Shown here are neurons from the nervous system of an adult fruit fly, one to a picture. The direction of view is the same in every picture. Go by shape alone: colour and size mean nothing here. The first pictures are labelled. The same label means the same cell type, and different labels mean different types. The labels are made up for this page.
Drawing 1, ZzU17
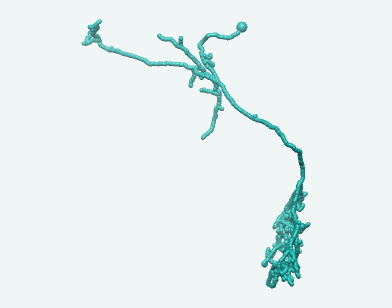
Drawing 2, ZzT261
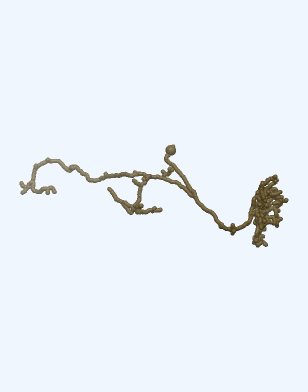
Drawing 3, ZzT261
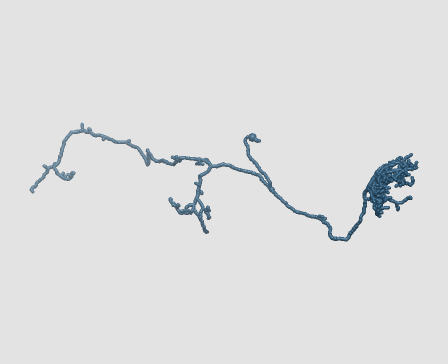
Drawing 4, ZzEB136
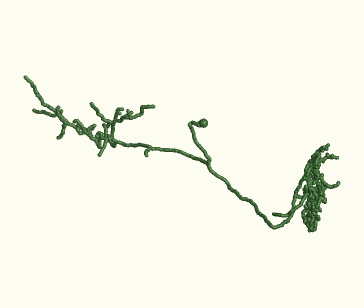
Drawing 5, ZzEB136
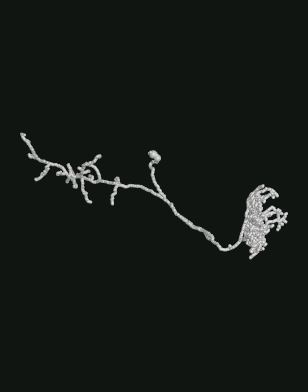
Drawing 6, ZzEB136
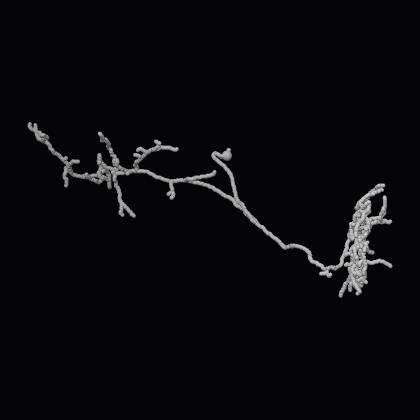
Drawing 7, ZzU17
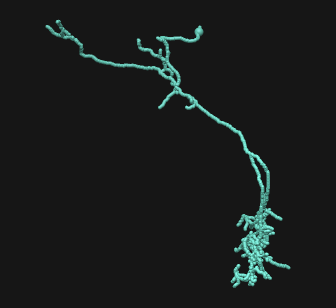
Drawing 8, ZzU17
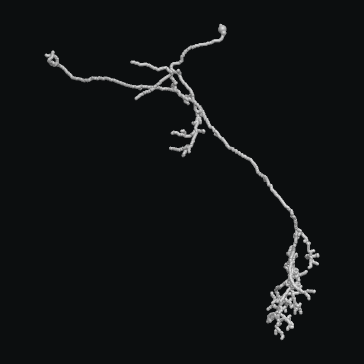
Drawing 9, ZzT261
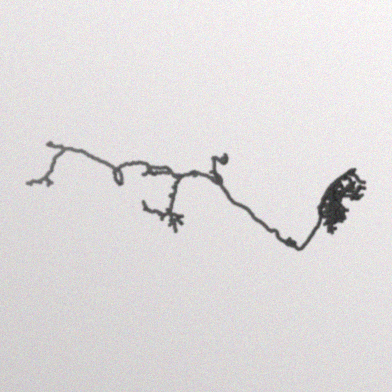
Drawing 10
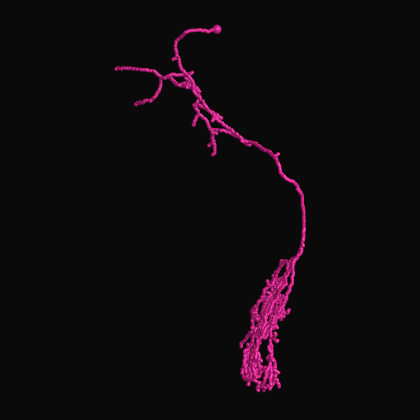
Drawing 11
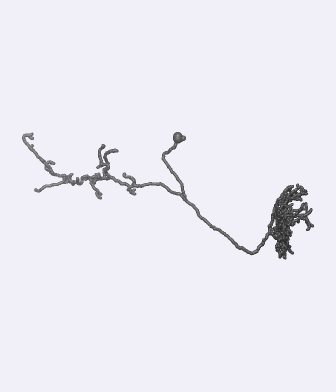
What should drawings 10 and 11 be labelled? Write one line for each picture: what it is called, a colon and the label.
10: ZzU17
11: ZzEB136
